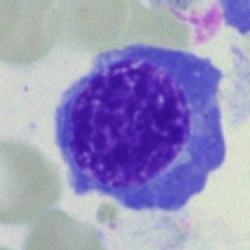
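Erythroblast, the cell in the middle of this stained marrow smear. Trace its outline and you will find it irregular, with blunt bulges along the right and lower edges. Now look at the chromatin: deep purple and coarsely clumped, with small pale gaps between the clumps. The cytoplasm stains blue and forms a rim that is wider on the right side of the nucleus than on the left.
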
